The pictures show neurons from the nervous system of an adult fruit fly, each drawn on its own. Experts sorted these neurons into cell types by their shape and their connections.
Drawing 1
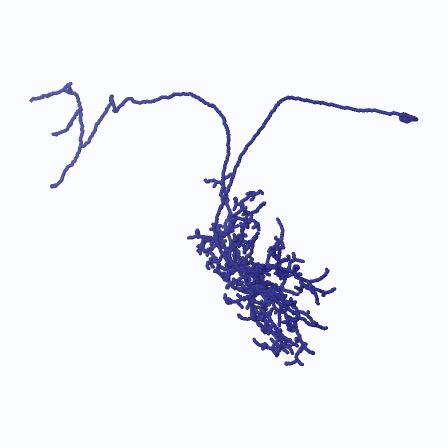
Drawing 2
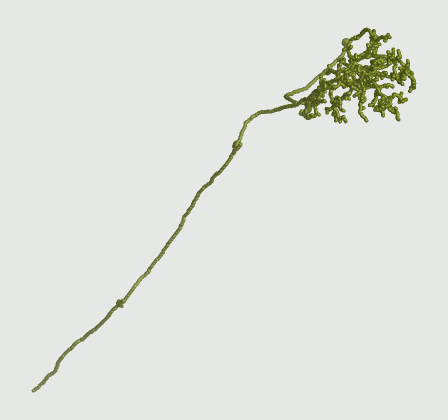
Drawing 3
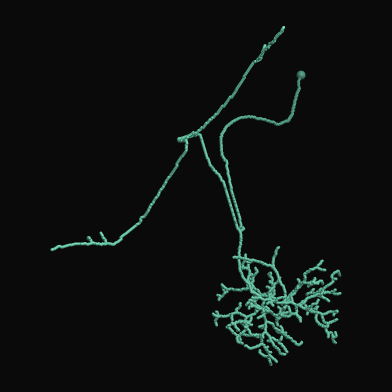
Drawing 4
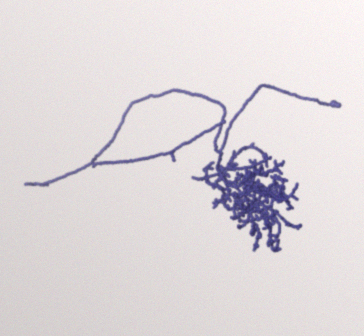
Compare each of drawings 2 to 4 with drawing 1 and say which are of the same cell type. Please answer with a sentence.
Drawing 2 and drawing 4 are of the same cell type.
